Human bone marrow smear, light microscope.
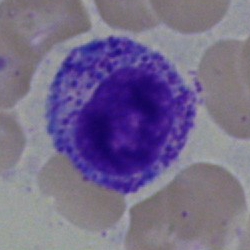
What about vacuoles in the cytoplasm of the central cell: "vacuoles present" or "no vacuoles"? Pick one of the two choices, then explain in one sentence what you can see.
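No vacuoles. No clear vacuoles are seen in the cytoplasm.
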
